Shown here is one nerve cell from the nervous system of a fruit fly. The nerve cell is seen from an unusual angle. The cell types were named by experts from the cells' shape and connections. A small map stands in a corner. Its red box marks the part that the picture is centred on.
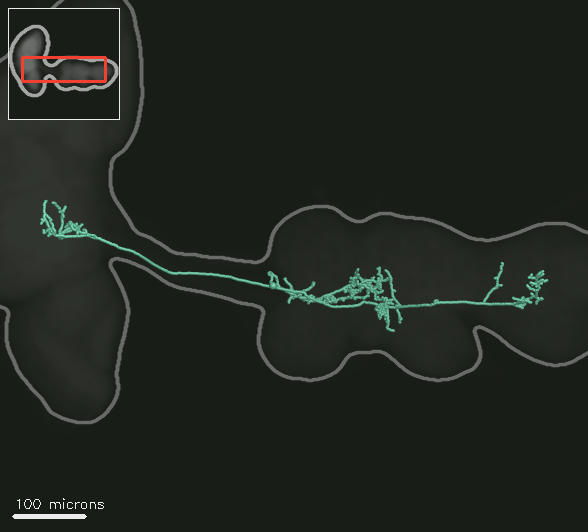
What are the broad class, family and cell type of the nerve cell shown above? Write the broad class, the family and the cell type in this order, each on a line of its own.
ascending neuron
hemilineage 17A
AN17A047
